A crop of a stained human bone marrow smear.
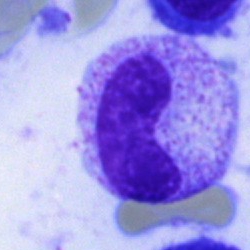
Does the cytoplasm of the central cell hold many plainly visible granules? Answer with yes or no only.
Yes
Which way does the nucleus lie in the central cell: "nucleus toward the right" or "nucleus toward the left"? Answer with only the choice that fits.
Nucleus toward the left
